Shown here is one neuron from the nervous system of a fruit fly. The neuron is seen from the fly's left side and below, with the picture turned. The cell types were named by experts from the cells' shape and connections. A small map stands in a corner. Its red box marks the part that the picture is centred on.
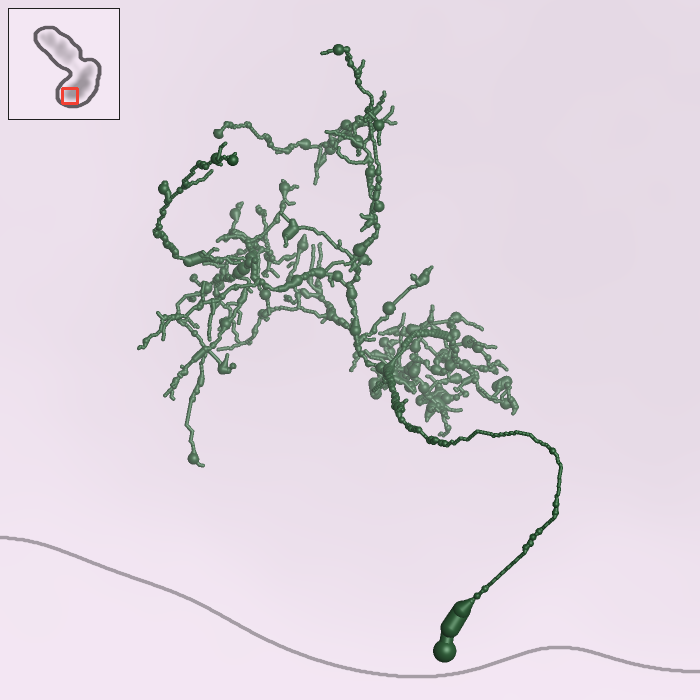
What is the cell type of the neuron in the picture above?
SLP171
